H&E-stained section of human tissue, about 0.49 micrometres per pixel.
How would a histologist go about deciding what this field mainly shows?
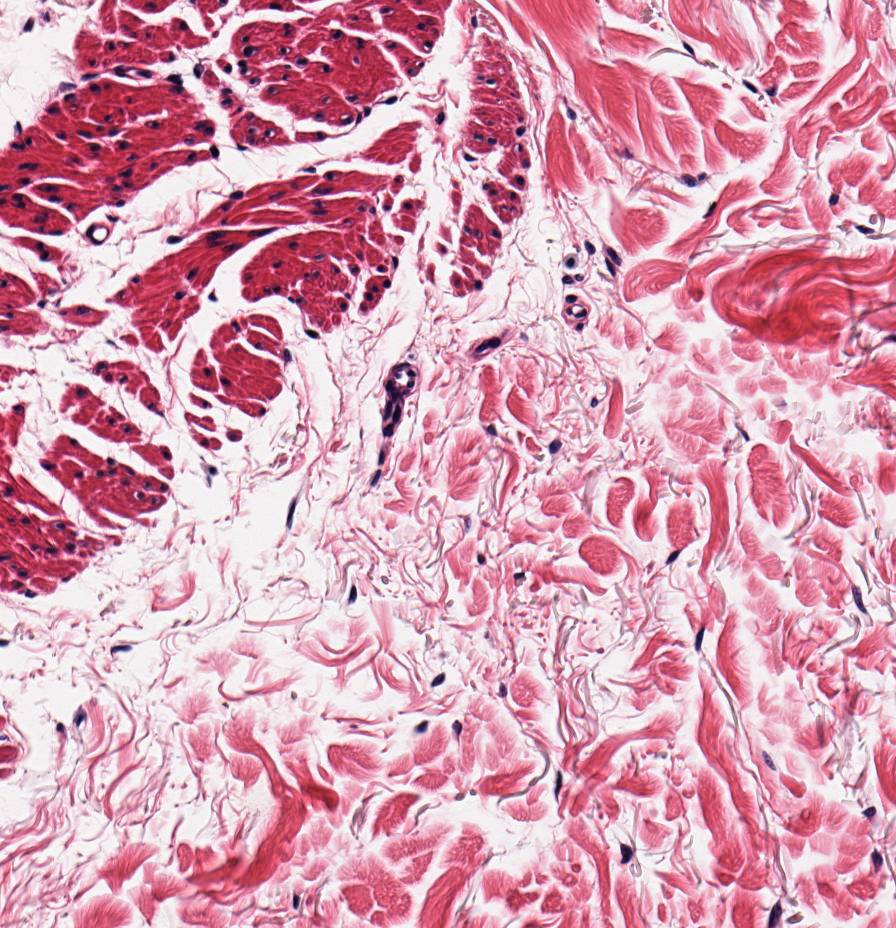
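Dermis. Outside the deeper red muscle bundles at upper left, pale pink collagen bundles fill the rest of the field, wavy and cut in many directions, with only sparse, slender dark nuclei between them.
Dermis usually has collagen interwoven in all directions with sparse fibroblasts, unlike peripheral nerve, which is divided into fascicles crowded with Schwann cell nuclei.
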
